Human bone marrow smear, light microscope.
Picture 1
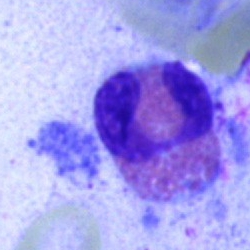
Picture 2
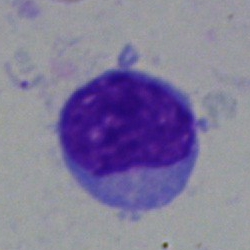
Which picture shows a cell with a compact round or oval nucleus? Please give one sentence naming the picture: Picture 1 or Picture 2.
The cell in Picture 2 has a round or oval nucleus that is compact.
